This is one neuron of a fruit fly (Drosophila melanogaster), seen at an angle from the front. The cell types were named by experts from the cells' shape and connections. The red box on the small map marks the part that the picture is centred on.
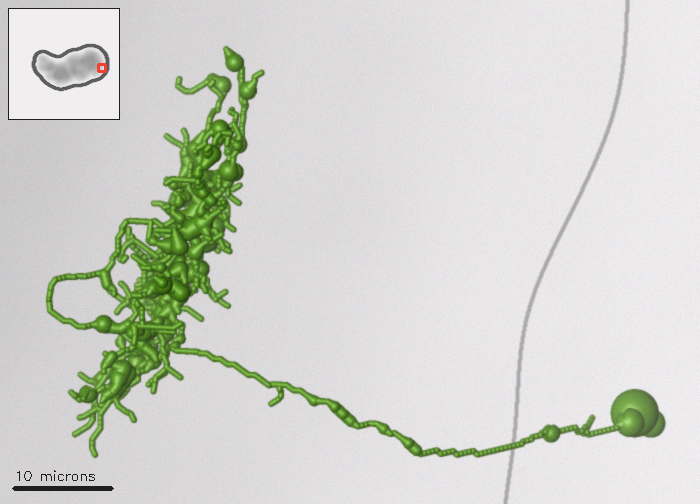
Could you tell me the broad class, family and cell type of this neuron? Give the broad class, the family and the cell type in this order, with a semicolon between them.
optic-lobe intrinsic neuron; Dm; Dm12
